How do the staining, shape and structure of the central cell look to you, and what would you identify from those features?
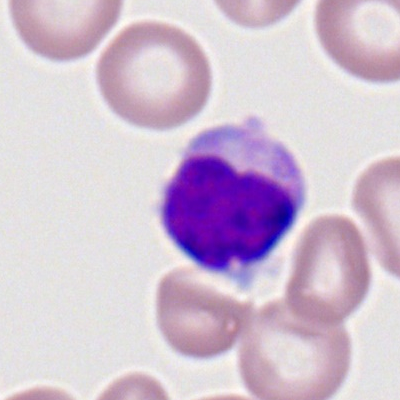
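Look first at the outline: it's roughly round. Now see how the nucleus fills most of the cell. You won't find distinct granules in the cytoplasm. Then check the edge at the top and the bottom, where small pale blue blebs project outward. This cell is a lymphocyte.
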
